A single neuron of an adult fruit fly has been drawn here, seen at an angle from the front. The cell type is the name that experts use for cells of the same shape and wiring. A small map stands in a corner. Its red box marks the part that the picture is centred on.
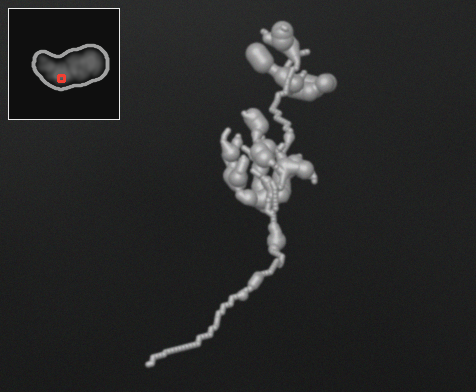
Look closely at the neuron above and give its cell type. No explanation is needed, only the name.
L5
